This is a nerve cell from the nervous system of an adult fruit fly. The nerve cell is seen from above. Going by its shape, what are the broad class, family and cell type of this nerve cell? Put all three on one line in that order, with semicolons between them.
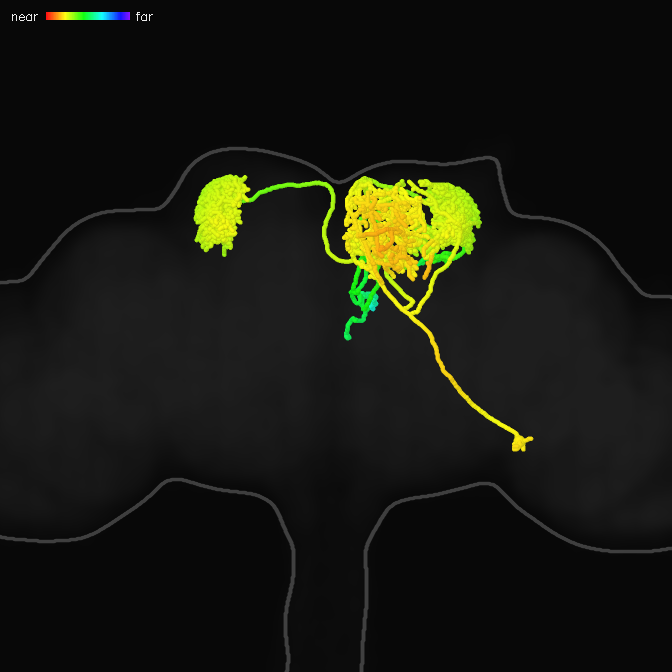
central-brain intrinsic neuron; class DAN; PPL103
